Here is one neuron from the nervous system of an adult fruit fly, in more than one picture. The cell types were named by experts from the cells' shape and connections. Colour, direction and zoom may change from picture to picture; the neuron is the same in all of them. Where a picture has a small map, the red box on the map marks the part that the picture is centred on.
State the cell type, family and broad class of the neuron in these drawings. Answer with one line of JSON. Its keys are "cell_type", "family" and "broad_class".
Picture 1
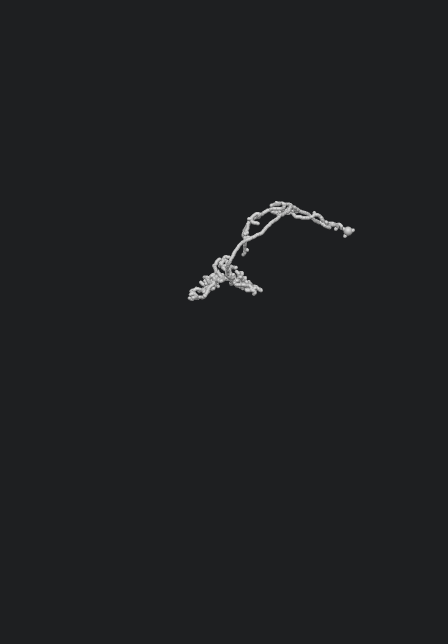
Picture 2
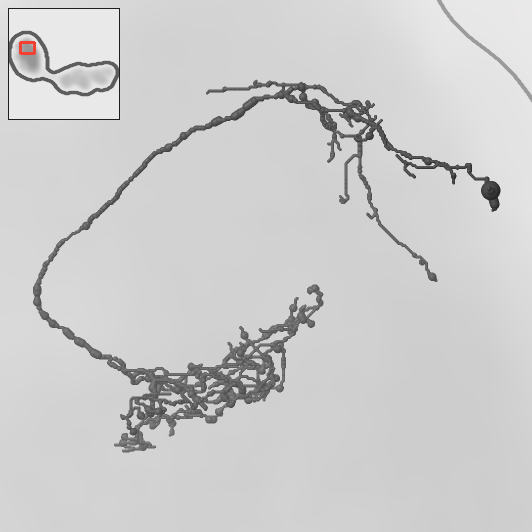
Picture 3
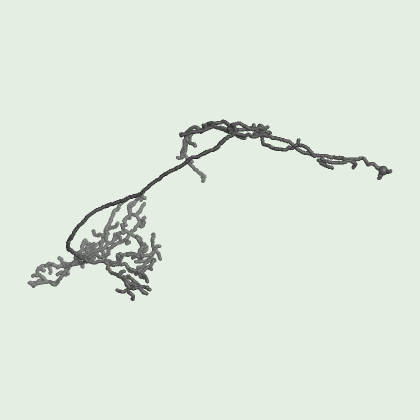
{"cell_type": "FB2I_a", "family": "hemilineage DL1_dorsal", "broad_class": "central-brain intrinsic neuron"}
